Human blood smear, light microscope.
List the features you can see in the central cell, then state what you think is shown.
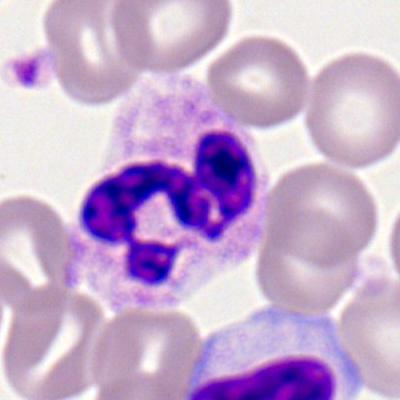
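Chromatin dark purple, coarsely clumped. Cytoplasm abundant, pale pink-lilac, with fine pinkish-violet granules scattered throughout. Cell border without hair-like projections. Name: segmented neutrophil.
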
